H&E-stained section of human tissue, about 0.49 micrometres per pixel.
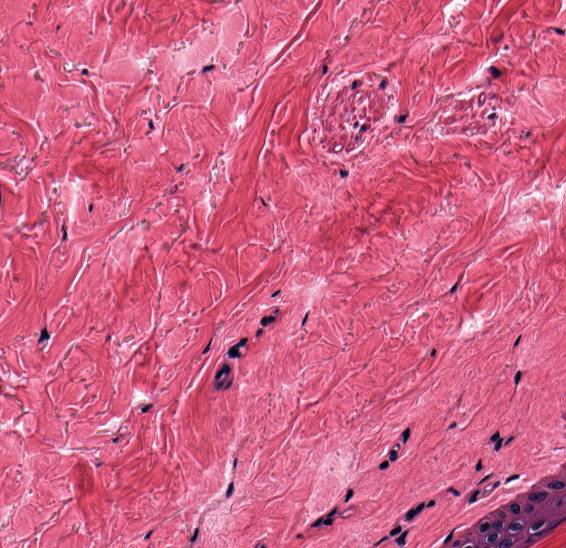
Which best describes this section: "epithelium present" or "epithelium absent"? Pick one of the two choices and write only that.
Epithelium present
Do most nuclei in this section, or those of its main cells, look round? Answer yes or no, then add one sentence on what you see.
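No. Nuclei are sparse, small, dark and mostly spindle-shaped, scattered between the collagen bundles.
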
